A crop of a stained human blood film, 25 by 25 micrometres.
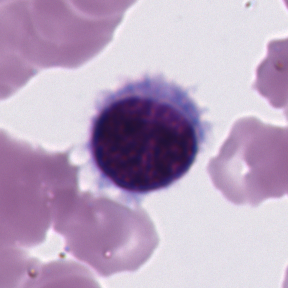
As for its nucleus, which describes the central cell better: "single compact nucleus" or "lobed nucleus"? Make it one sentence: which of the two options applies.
This cell has an undivided, compact nucleus that is round, oval or kidney-shaped.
